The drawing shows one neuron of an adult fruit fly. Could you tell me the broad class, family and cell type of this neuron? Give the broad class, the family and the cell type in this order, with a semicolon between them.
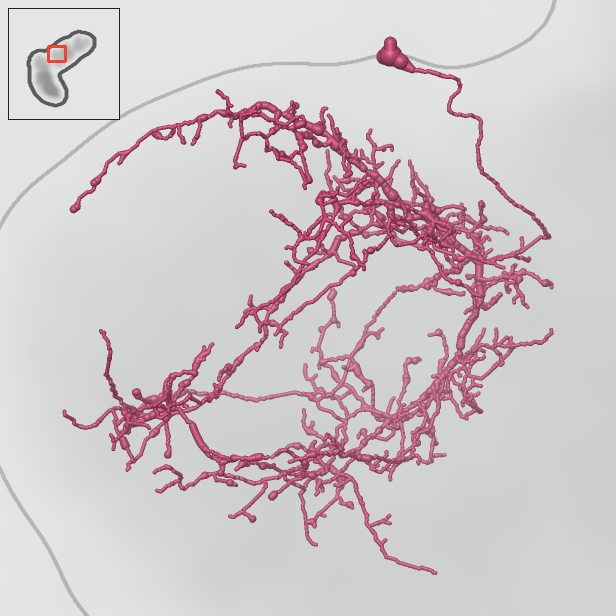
nerve-cord intrinsic neuron; hemilineage 03A; IN03A019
